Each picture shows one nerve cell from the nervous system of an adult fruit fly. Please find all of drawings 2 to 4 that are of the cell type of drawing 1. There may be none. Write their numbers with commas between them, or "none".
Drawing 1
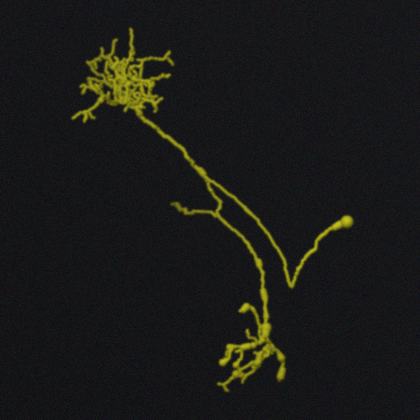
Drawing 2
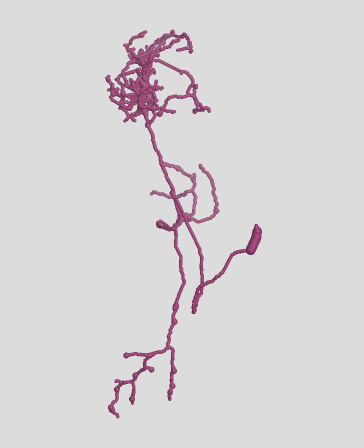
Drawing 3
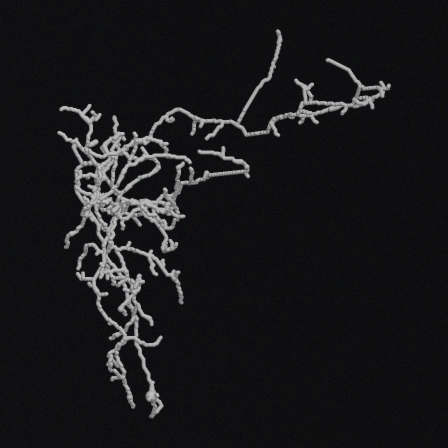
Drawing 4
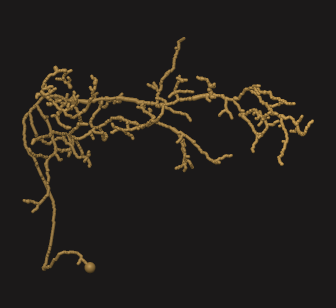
2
